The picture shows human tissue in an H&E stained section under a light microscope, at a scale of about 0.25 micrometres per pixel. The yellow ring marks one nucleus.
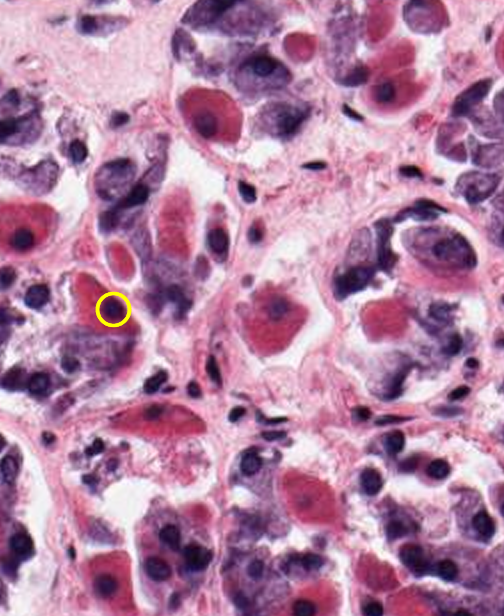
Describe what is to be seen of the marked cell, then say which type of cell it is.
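The nucleus is round, dark and evenly stained, roughly the size of the nuclei of the neighbouring cells. The nucleus sits toward the lower right of the cell, with most of the pink cytoplasm extending up and to the left of it. The cell lies within a rounded group of crowded cells, most of them purple-staining, and this group is bordered by pale pink fibrous strands. This is a parietal cell.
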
